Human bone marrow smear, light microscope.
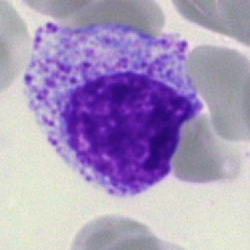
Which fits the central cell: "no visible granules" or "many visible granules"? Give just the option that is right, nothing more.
Many visible granules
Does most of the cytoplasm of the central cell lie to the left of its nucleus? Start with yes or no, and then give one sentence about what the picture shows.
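Yes. The nucleus lies off-centre toward the lower right of the cell.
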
